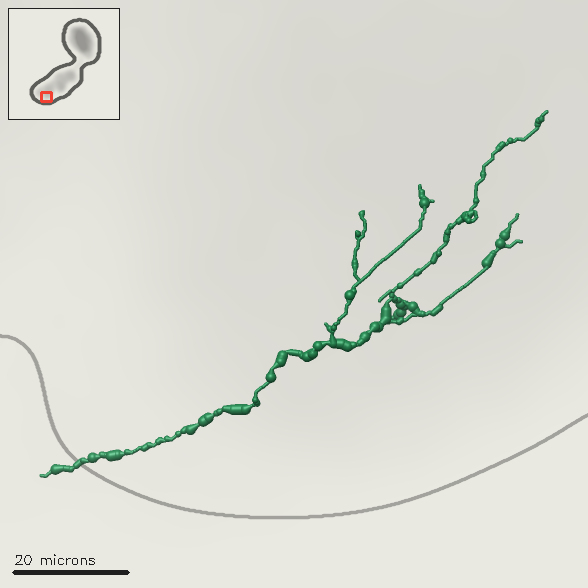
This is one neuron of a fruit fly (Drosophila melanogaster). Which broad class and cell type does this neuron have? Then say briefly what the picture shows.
This is a sensory neuron entering the nerve cord. Its cell type is SNxx33. The drawing shows no cell body. By the scale bar it is about 90 microns wide in this view. There are a dozen or fewer branch ends.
